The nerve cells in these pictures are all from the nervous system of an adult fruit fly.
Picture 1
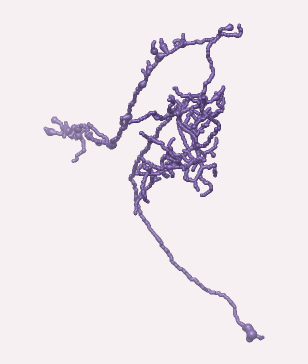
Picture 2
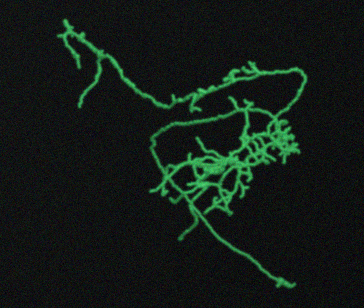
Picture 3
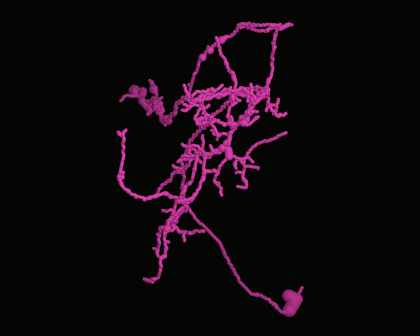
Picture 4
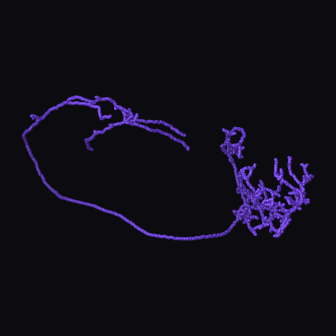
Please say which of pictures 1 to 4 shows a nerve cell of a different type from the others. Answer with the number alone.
4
